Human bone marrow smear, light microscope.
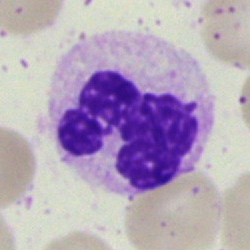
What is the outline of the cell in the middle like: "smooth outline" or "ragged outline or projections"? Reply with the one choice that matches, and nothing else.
Smooth outline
